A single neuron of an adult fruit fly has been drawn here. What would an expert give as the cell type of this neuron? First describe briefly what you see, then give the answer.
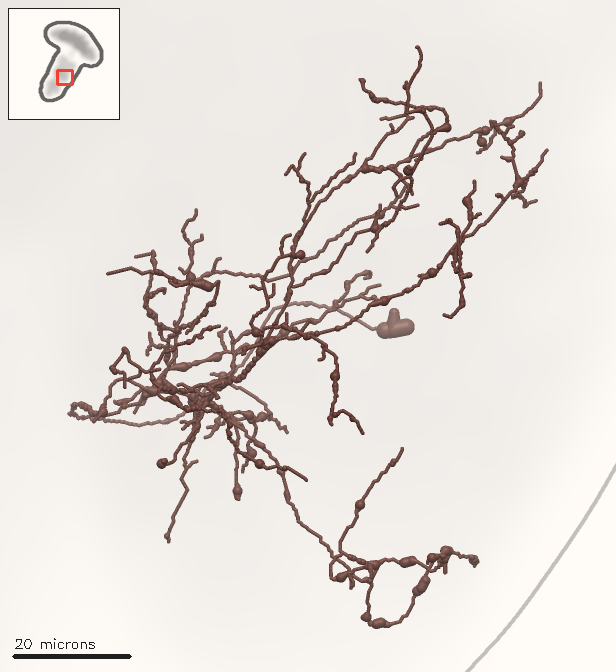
By the scale bar it is about 100 microns tall in this view. Dozens of branch ends can be seen. This is a nerve-cord intrinsic neuron. Its cell type is IN04B104.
